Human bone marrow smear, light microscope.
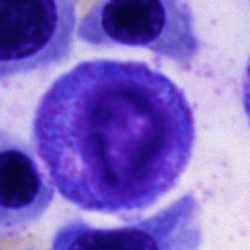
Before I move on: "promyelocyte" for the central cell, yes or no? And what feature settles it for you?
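Yes, promyelocyte suits this cell better than myelocyte does. Look first at the cytoplasm: it is bluish-purple.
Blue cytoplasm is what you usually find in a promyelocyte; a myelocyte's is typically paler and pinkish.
So this colour favours promyelocyte and speaks against myelocyte. The outline is round, the nucleus sits toward the right side, and no vacuoles are seen in the cytoplasm. Around it, at the edges of the picture, lie smaller cells with dark nuclei.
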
